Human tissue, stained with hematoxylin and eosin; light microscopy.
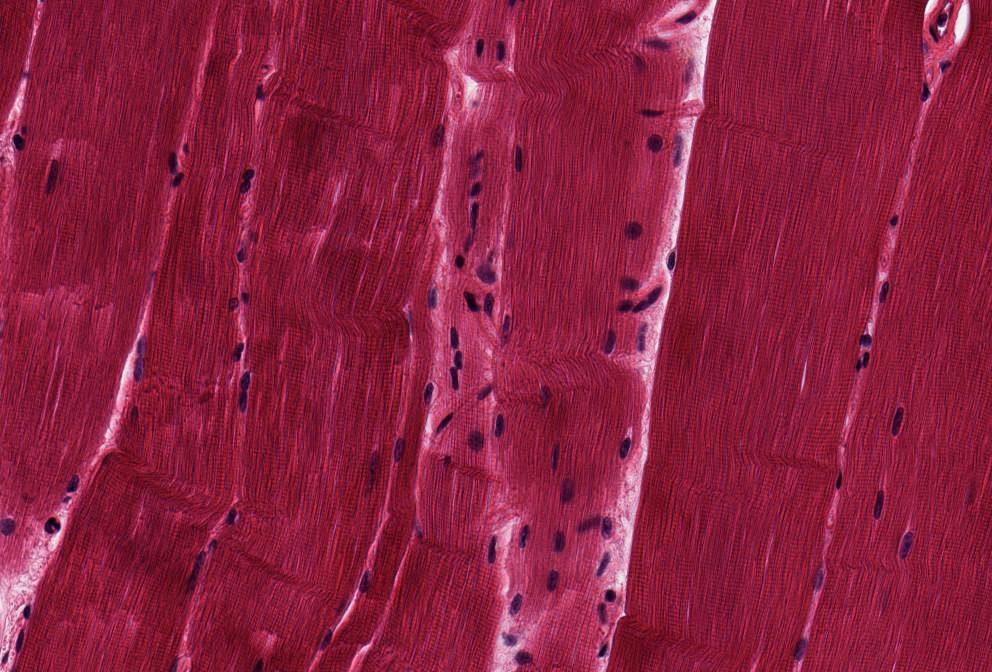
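Skeletal muscle, stained with haematoxylin and eosin. Fibres: side by side, without branching. Cytoplasm: deep red-pink. Nuclei: dark purple, elongated along the length of the fibres, and placed at the fibre edges.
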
